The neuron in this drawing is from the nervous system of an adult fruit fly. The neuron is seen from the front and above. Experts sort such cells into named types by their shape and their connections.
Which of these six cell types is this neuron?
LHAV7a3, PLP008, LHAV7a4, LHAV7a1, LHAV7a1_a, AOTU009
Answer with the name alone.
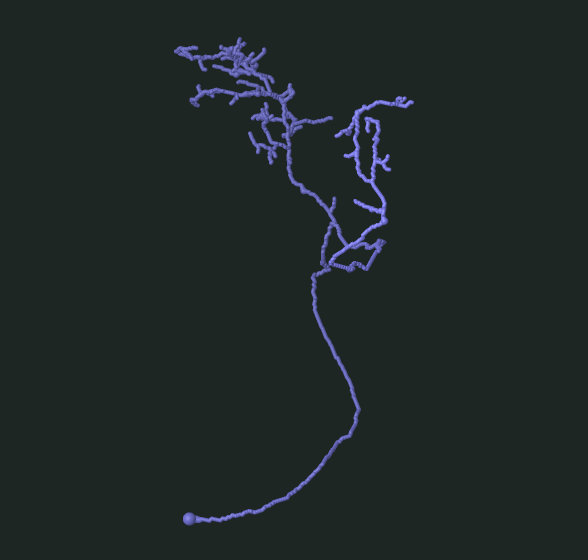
LHAV7a1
